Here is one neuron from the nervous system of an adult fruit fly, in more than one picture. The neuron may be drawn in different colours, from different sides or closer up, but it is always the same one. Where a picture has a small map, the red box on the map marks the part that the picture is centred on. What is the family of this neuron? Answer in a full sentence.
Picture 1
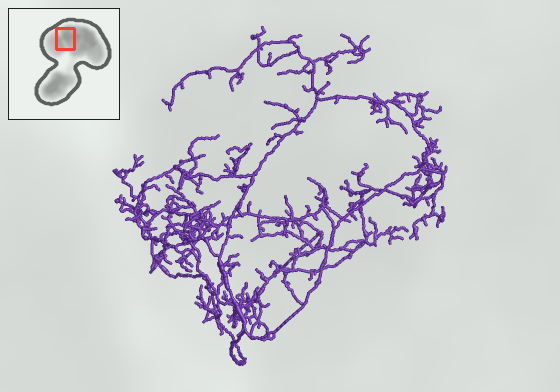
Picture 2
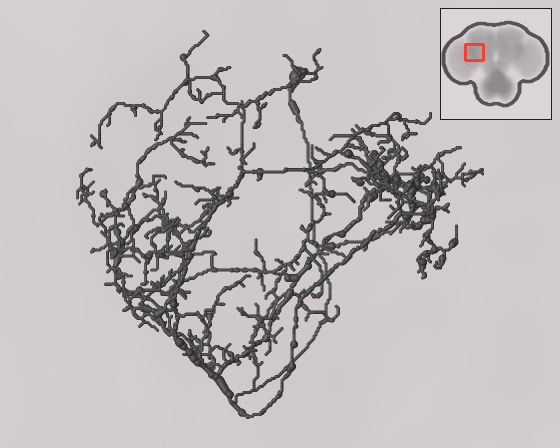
The family is hemilineage VLPp1.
